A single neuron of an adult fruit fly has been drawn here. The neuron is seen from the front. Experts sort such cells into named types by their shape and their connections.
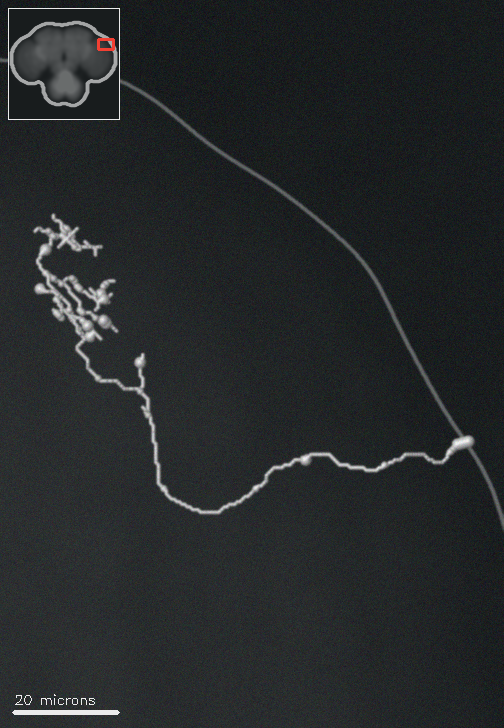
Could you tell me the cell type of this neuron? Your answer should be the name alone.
Cm18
